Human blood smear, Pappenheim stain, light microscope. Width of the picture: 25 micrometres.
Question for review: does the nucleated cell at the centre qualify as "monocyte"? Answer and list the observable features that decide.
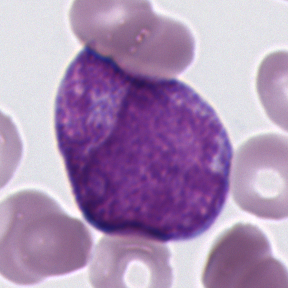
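Start with the cytoplasmic rim, which is deep blue.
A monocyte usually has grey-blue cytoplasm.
This deep shade therefore counts against monocyte. Next, the cell shows no vacuoles.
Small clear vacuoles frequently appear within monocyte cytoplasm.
Their absence is a second point against monocyte. The surface is smooth, without projections, and the oval outline is flattened along the top, where a red cell overlaps it and presses against it. So the name to give is atypical promyelocyte, not monocyte.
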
